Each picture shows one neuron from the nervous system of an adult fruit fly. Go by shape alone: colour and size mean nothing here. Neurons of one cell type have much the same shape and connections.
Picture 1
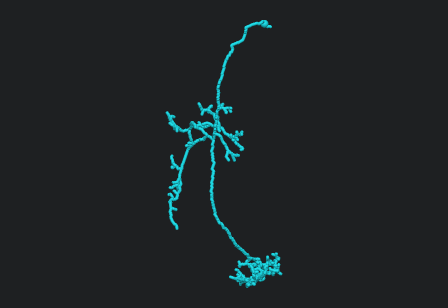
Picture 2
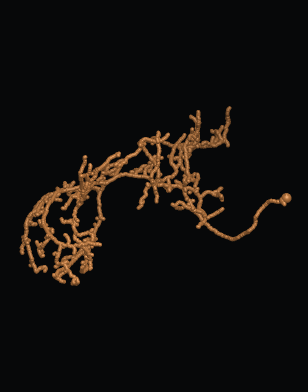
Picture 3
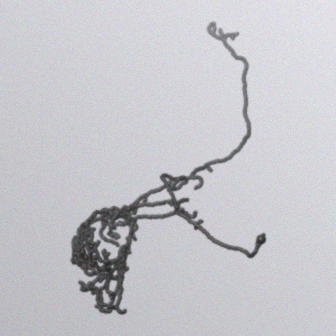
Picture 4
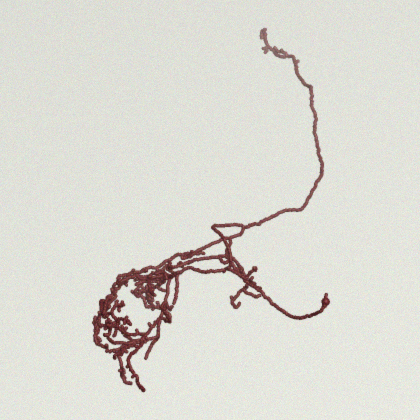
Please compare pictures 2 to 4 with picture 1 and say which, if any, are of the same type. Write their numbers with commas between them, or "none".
none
